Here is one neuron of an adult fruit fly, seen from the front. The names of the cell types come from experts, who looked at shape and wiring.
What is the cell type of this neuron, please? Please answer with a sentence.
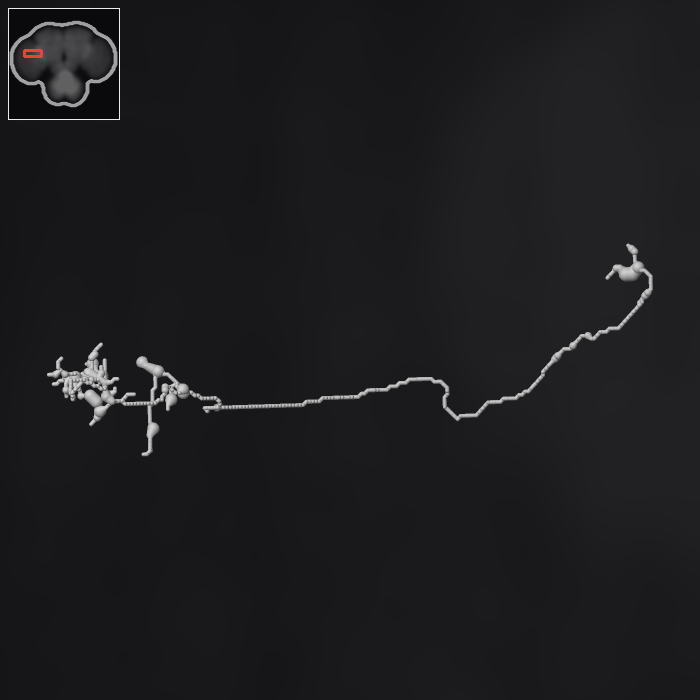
The cell type is Tm20.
